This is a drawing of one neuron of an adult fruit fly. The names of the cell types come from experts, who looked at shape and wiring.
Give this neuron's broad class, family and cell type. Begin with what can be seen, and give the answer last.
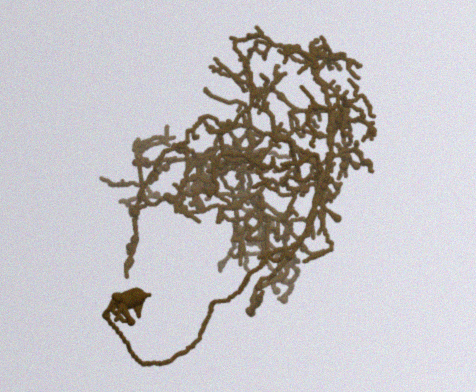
In this view it is about as wide as it is tall. Its broad class is central-brain intrinsic neuron. The family is hemilineage LHl3. It is of cell type LHAV3k3.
